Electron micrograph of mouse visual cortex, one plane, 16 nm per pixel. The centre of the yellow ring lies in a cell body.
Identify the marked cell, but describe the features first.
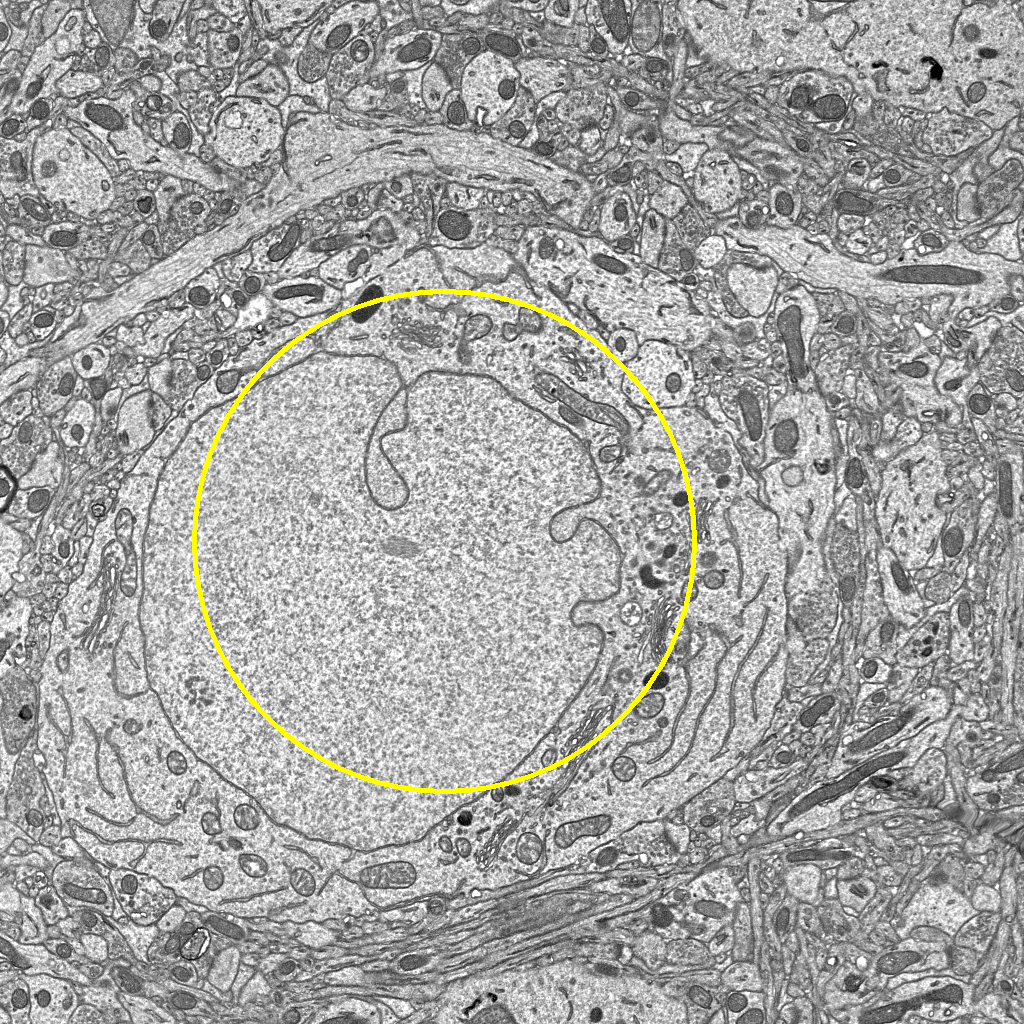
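Start with the nucleus: large, whole in the picture, smoothly rounded along its left and lower side. Now look at the top, where a deep, narrow infolding of the envelope dips into it. Along the right side of the nucleus you can find several Golgi stacks, and just above and to its right lies an elongated mitochondrion. This cell is an inhibitory neuron.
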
